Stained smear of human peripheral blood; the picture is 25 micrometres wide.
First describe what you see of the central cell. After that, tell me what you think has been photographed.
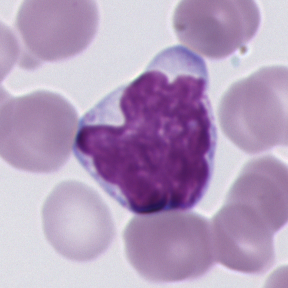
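Outline angular, roughly triangular, not smoothly round. Cell about 15 by 13 micrometres, about 2 times the width of a red cell lying whole in the picture. Nucleus irregular, upper border notched and folded; about 12 micrometres across, filling about 80% of the cell's area. Chromatin dark purple, coarsely clumped, with paler streaks between the clumps. No distinct nucleoli. Large granular lymphocyte.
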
